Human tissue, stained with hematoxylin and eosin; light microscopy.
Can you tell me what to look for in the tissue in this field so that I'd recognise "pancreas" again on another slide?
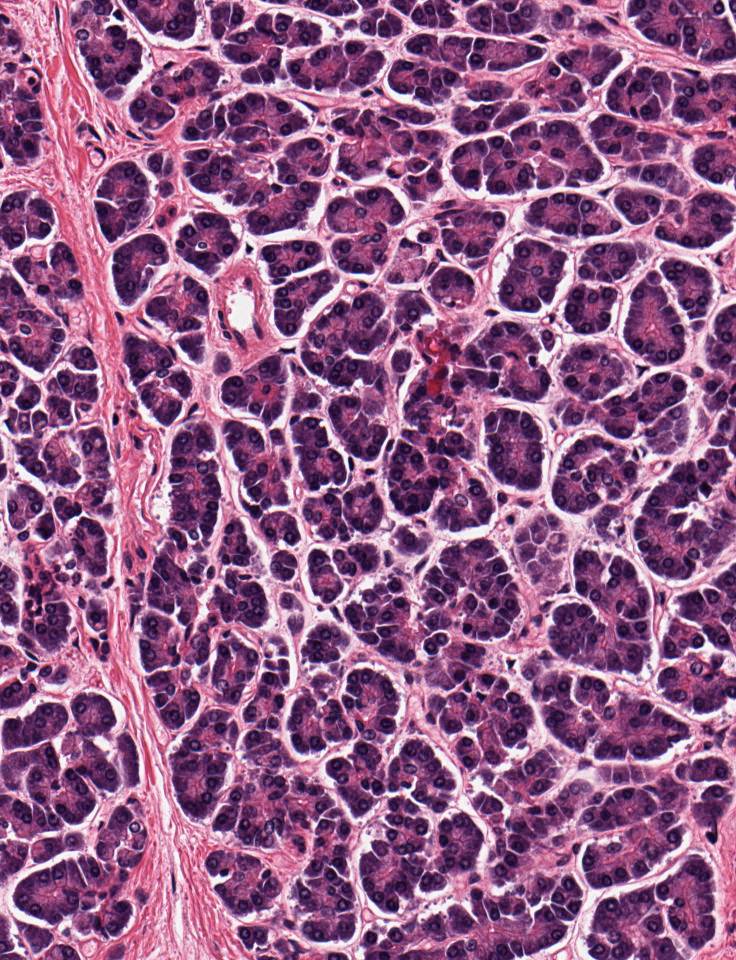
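Nearly the whole field is filled with small acini packed closely together, with only thin strands of connective tissue between them.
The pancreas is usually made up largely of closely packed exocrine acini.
So this packing sits well with pancreas. Now look at the acinar cells: they are pyramidal, and their round nuclei lie toward the base of each cell, at the outer edge of the acinus. In the upper left there is a small duct with an empty round lumen, surrounded by pink connective tissue.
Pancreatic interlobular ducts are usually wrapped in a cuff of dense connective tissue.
The connective tissue around this duct goes with that. Finally, a band of pink collagen fibres runs vertically down the left side of the field.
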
